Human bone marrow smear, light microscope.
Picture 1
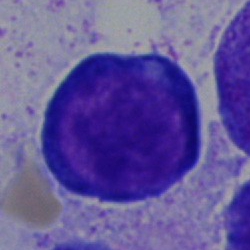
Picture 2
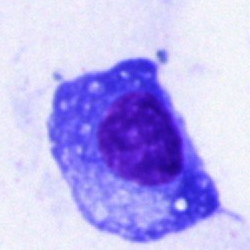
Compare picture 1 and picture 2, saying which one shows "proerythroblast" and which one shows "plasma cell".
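In picture 1 is a proerythroblast, in picture 2 a plasma cell. Outline: the proerythroblast is roughly round and smooth, with no projections or blebs, whereas the plasma cell's outline is irregular and bumpy. Staining: the proerythroblast stains deep blue-purple throughout, and the plasma cell has abundant cytoplasm that stains deep blue.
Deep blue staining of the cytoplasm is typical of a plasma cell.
Chromatin: in the proerythroblast it is finely textured, without coarse dark clumps.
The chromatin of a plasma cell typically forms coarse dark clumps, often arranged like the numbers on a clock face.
That fine texture sets the proerythroblast apart from a plasma cell. Nucleus position: in the plasma cell it lies off-centre toward the right side. Vacuoles: many small round clear ones are scattered through the plasma cell's cytoplasm, while none are visible in the proerythroblast. Granules: none are visible in the proerythroblast, and no distinct ones are seen in the plasma cell. Finally, two small dark dots sit just at the upper edge of the plasma cell.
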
